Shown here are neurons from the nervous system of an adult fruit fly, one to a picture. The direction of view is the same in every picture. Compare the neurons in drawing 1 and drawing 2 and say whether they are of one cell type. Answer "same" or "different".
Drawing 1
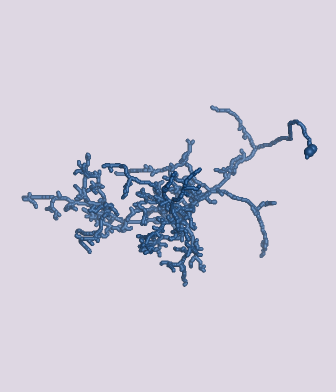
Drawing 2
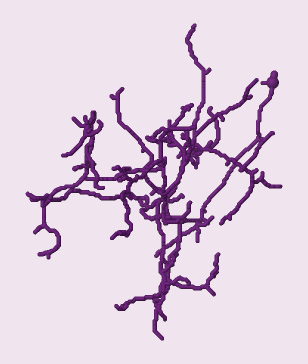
different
